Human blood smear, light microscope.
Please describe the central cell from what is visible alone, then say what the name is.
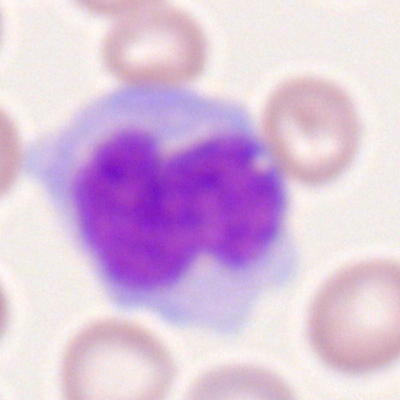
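Outline irregular and angular, corners blunt. Nucleus in two lobes, divided by a notch coming in from the top. Chromatin mottled purple with lighter patches, not dense dark clumps. Moderate amount of pale grey-blue cytoplasm around the nucleus. Monocyte.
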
